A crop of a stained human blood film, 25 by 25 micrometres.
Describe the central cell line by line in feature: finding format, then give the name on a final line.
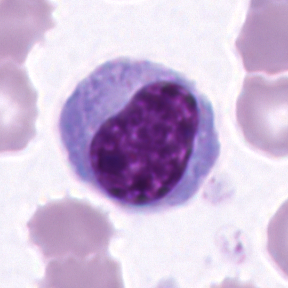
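Nucleus: off-centre, toward right
Nucleoli: none visible
Cytoplasm rim: widest on left
Vacuoles: none
Identity: plasma cell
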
